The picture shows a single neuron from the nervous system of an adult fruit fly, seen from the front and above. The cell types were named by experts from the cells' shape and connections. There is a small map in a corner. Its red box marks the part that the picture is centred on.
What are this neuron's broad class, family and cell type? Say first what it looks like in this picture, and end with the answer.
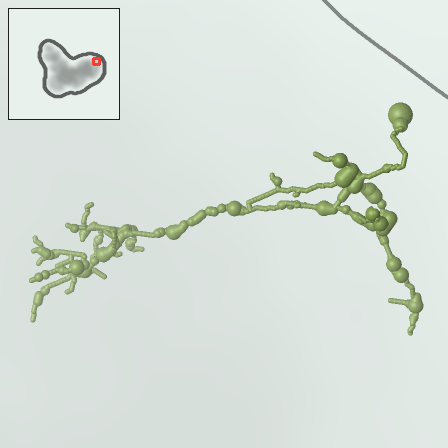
Its cell body lies at the upper right of the picture. In this view it is wider than it is tall. Its broad class is optic-lobe intrinsic neuron. The family is Mi. Its cell type is Mi13.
